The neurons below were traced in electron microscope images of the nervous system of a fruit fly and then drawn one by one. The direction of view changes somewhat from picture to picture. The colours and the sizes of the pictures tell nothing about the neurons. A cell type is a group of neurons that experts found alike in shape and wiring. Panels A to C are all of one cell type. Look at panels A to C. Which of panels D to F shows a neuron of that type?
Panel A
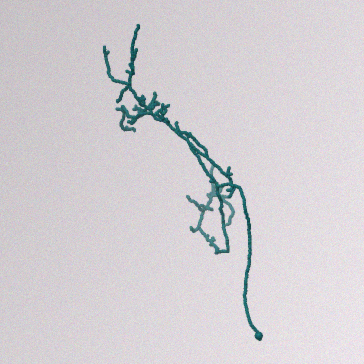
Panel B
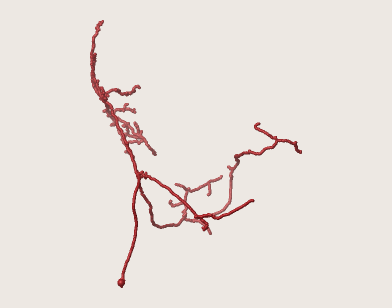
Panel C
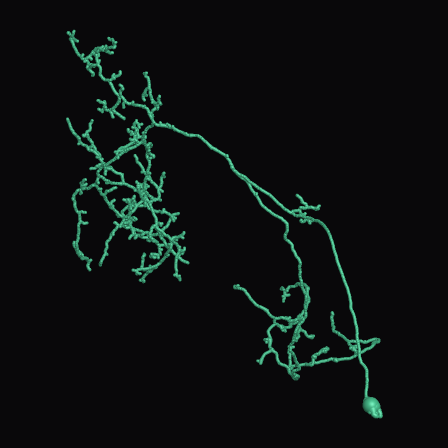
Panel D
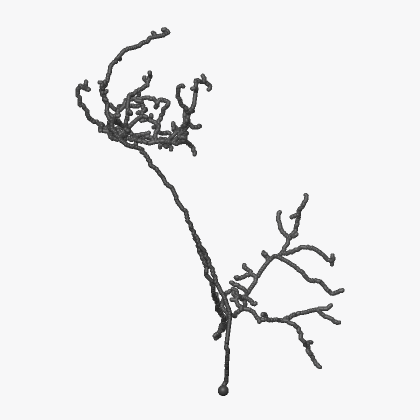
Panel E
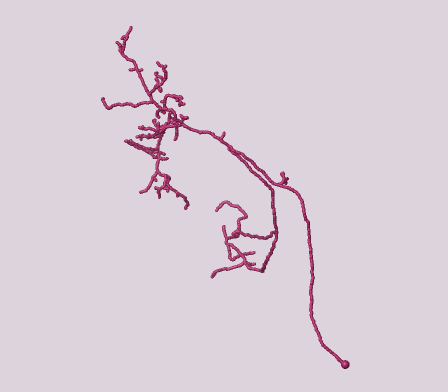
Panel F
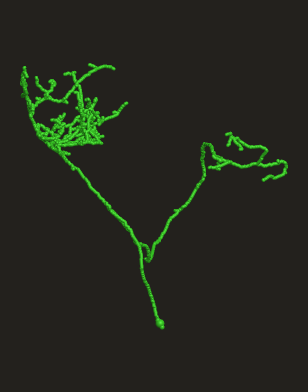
Panel E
